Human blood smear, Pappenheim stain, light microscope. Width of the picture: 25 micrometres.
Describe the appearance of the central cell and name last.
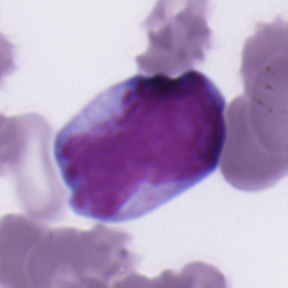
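I'd call the outline angular: several fairly straight sides instead of a round contour. The nucleus fills most of the cell, leaving little cytoplasm, and no granules show there. Its chromatin is reddish-purple with a fine, streaky texture, not coarse dark blocks. A myeloblast, then.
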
